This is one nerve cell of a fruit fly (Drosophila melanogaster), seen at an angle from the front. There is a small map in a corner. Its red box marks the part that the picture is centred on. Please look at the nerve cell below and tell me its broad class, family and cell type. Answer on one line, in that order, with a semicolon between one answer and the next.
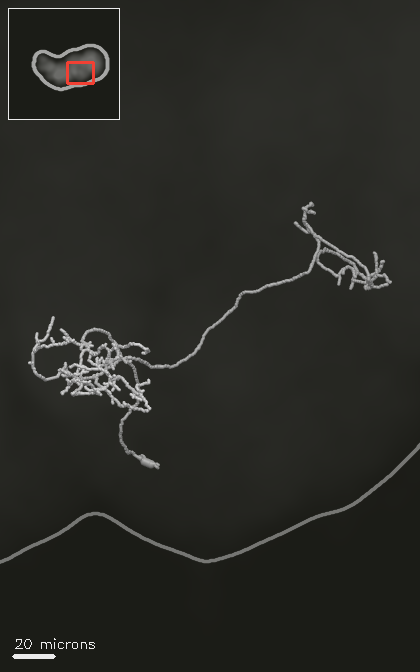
central-brain intrinsic neuron; hemilineage LB3; CB0374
